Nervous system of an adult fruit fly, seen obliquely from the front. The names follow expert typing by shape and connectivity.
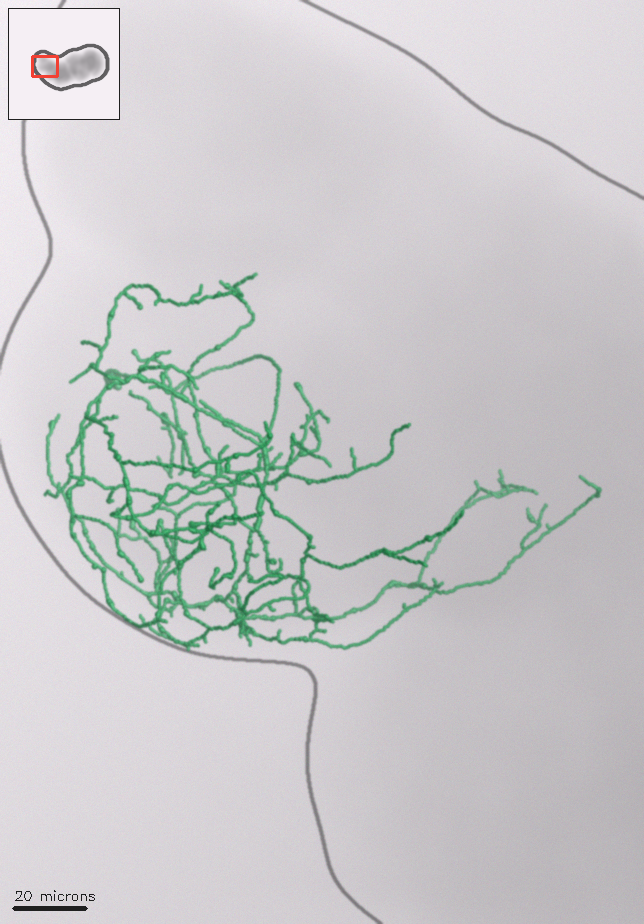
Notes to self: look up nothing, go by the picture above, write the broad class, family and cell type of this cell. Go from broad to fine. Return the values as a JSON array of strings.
["nerve-cord intrinsic neuron", "hemilineage 04B", "IN04B032"]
